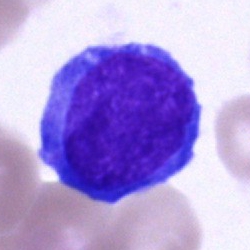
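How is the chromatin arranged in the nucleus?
It is finely stippled and fairly even throughout.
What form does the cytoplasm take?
A narrow rim, widest on the left side.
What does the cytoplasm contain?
Neither granules nor vacuoles are seen in it.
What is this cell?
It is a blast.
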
